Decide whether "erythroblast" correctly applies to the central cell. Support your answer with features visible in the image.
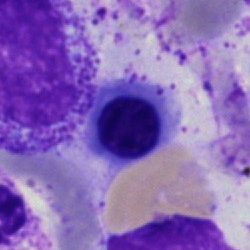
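Outline smooth and rounded. Chromatin dense, dark purple; no nucleoli visible. Cytoplasm pale blue, forming a rim right round the nucleus, no granules. Granule-free cytoplasm: for erythroblast.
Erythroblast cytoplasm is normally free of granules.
Pale blue rather than deep blue: against plasma cell.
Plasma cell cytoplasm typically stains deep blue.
Verdict: erythroblast fits.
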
